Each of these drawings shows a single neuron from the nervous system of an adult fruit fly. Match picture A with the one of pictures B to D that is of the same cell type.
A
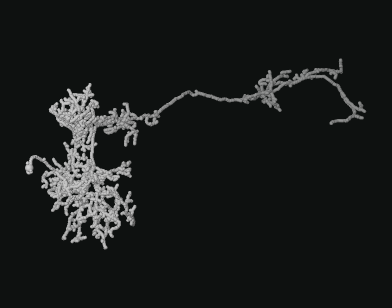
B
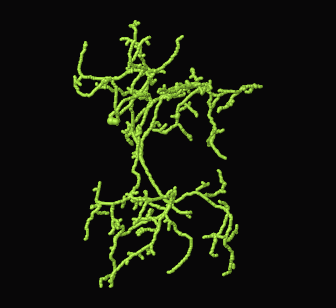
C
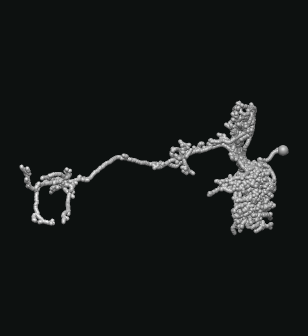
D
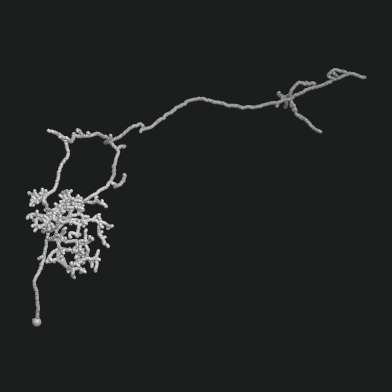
C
